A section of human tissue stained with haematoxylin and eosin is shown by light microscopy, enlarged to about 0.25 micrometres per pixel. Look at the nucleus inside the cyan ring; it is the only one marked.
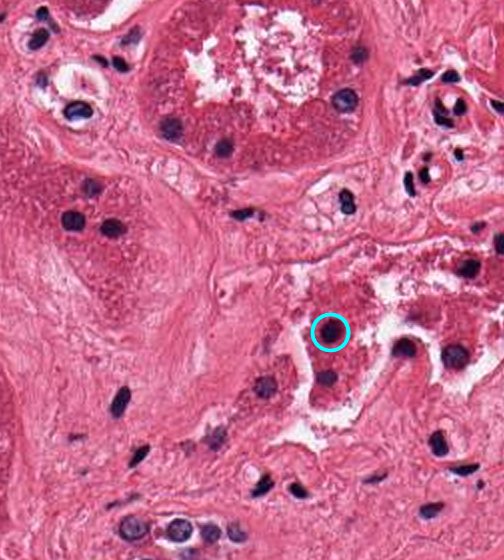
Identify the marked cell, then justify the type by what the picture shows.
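The marked cell is a proximal tubule cell. The nucleus is round with a smooth outline and stains dark and fairly evenly throughout. No clear border separates this cell from the cell just below it, whose nucleus lies close beneath.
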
